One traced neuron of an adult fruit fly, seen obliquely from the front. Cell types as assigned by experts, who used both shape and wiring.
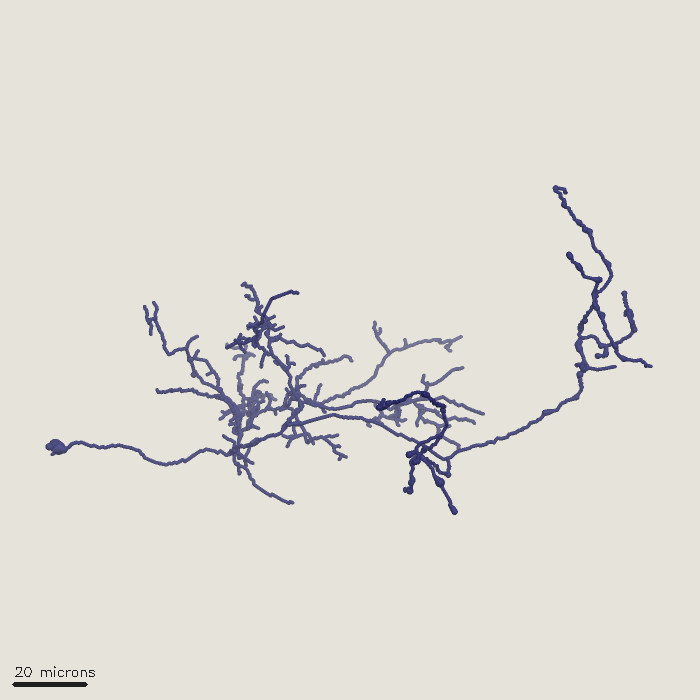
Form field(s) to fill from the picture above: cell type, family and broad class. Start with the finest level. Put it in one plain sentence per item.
Type IN14A030 of hemilineage 14A, a nerve-cord intrinsic neuron.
